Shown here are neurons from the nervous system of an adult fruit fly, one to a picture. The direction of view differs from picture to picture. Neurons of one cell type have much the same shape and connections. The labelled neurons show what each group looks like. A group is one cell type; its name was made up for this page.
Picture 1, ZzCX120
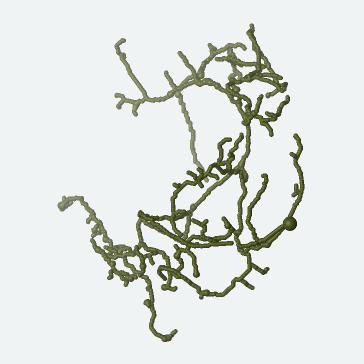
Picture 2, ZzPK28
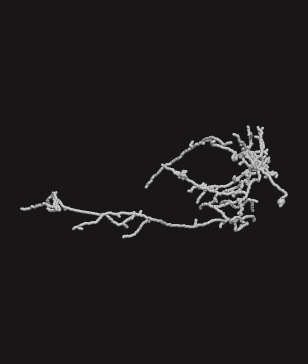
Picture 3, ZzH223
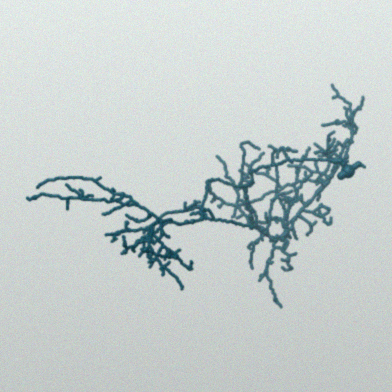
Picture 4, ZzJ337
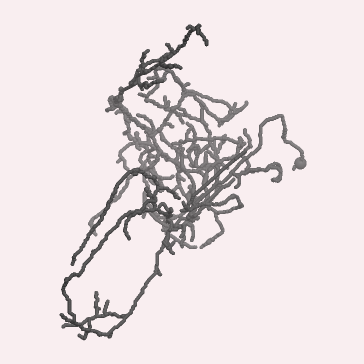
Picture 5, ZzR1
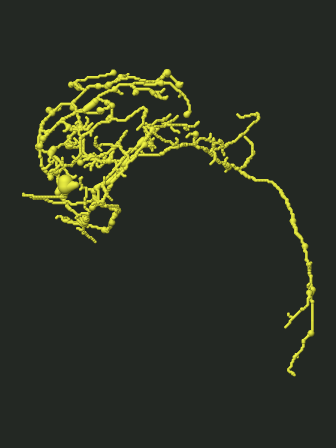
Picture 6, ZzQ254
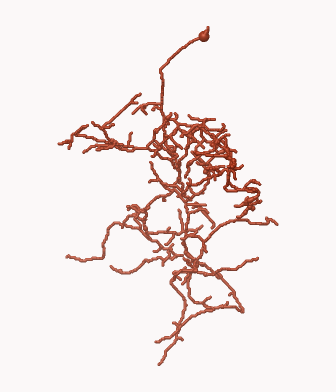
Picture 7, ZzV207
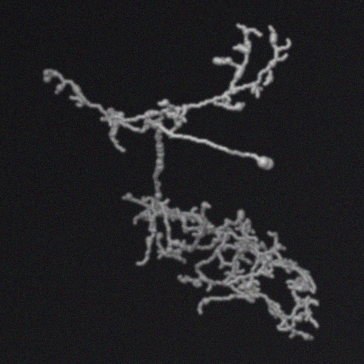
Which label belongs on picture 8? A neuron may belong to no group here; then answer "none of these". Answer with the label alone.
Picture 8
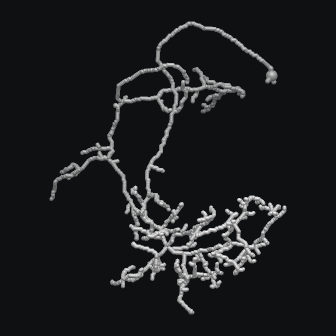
ZzV207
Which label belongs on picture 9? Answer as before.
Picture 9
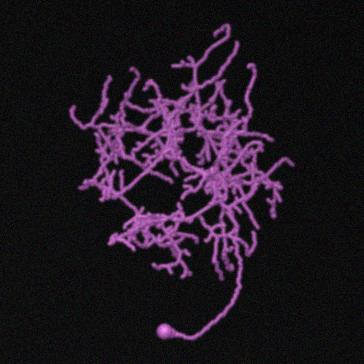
none of these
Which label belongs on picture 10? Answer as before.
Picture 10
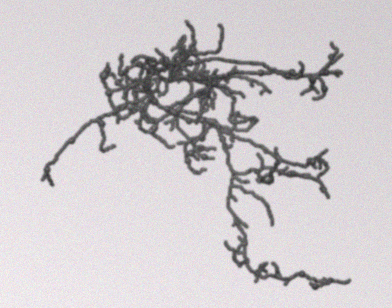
ZzJ337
